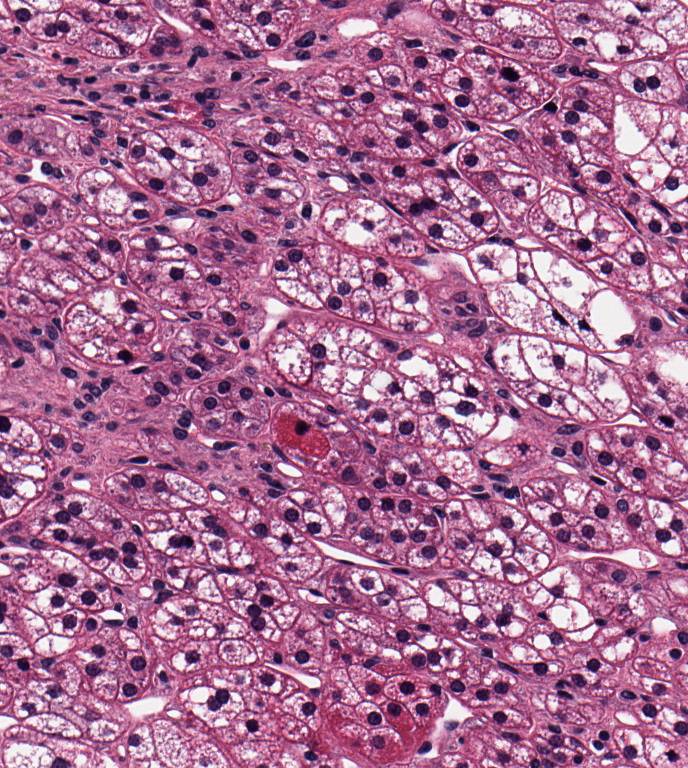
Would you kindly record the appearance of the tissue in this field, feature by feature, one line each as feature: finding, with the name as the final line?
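Arrangement: small nests and short cords between thin delicate septa, throughout
Cytoplasm: pale, finely vacuolated, foamy-looking in most cells
Nuclei: small, round, dark, usually one per cell, central
Membranes: distinct, so each cell is clearly outlined
Name: adrenal gland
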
